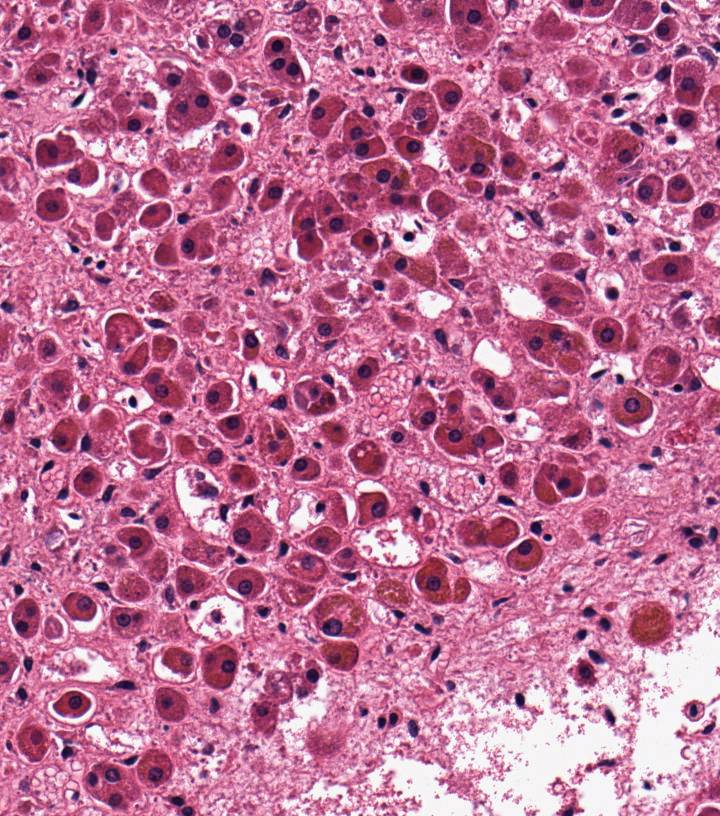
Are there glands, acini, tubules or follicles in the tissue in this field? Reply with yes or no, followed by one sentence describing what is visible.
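No. Large polygonal cells lie loosely, singly and in small groups, across most of the field without forming glands or lumens.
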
